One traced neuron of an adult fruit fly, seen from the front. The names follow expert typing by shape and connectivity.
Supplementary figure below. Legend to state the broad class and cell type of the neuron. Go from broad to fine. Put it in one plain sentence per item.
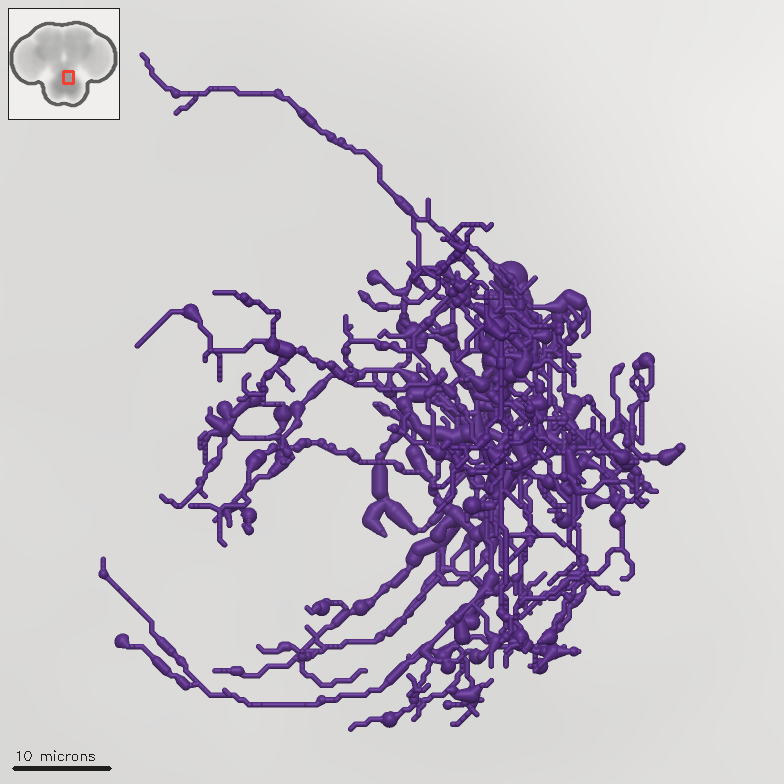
A nerve-cord intrinsic neuron, type INXXX324.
